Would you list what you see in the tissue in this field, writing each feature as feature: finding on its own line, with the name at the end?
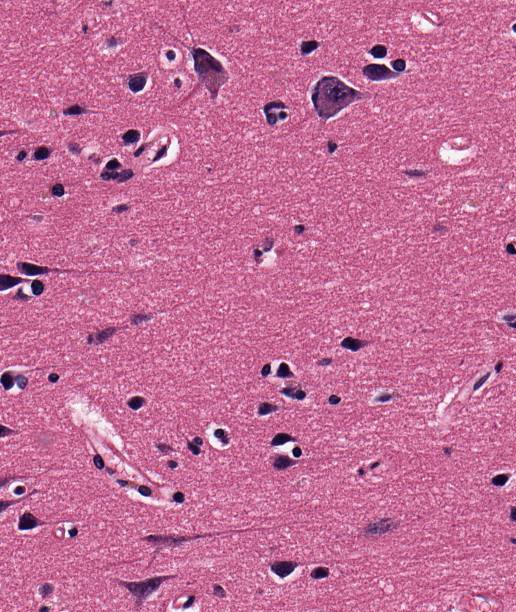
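Background: finely granular pink, cells scattered singly and loosely
Glial nuclei: small, round, dark, everywhere, far outnumbering the large neurons
Absent: epithelium, glands, fat
Vessel: small capillary, elongated nuclei in its wall, running obliquely across the lower left
Name: cerebral cortex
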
